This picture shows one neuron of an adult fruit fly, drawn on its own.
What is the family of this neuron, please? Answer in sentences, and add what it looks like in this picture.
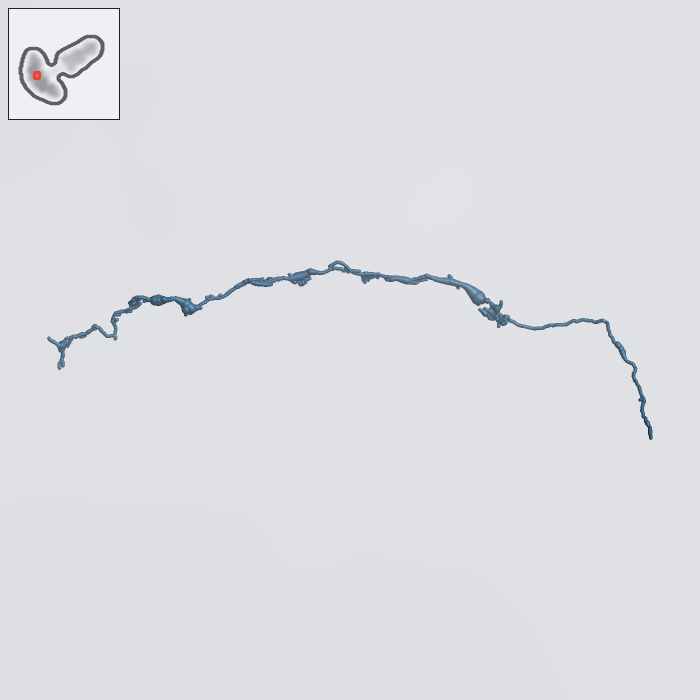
The name of its family is class mechanosensory. Its broad class is sensory neuron entering the brain. It lies in the brain. No cell body is drawn.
